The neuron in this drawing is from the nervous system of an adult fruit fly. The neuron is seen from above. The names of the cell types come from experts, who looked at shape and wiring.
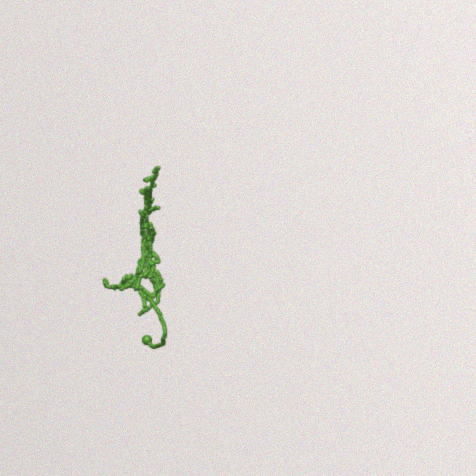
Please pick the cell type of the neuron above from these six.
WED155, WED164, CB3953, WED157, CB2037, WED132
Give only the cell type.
WED157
